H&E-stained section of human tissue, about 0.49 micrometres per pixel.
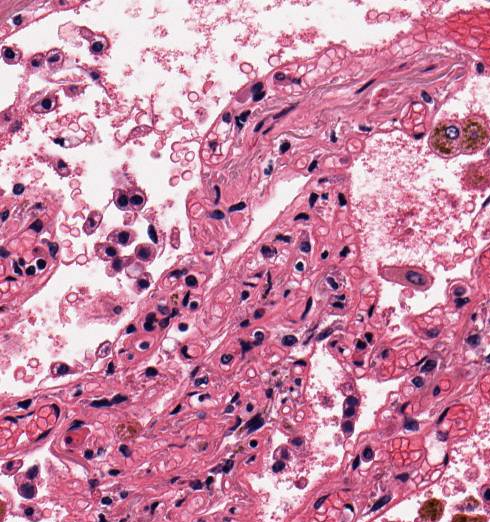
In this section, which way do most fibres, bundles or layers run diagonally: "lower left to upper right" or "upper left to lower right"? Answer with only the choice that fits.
Lower left to upper right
